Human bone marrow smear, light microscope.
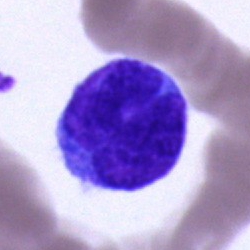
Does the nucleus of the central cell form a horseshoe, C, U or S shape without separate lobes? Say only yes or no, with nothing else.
No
